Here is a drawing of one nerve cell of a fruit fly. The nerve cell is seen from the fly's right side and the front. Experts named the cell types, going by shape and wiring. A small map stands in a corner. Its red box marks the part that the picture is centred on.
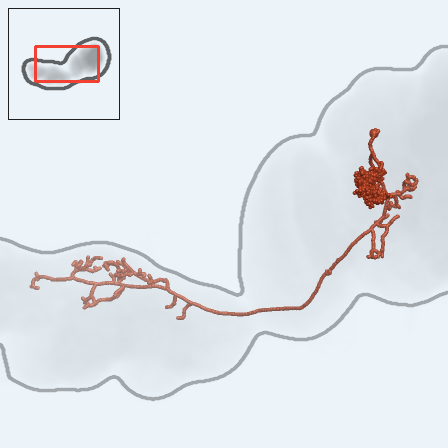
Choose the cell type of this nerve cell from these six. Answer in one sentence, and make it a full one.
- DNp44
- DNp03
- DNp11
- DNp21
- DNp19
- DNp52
This nerve cell is categorized as cell type DNp03.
